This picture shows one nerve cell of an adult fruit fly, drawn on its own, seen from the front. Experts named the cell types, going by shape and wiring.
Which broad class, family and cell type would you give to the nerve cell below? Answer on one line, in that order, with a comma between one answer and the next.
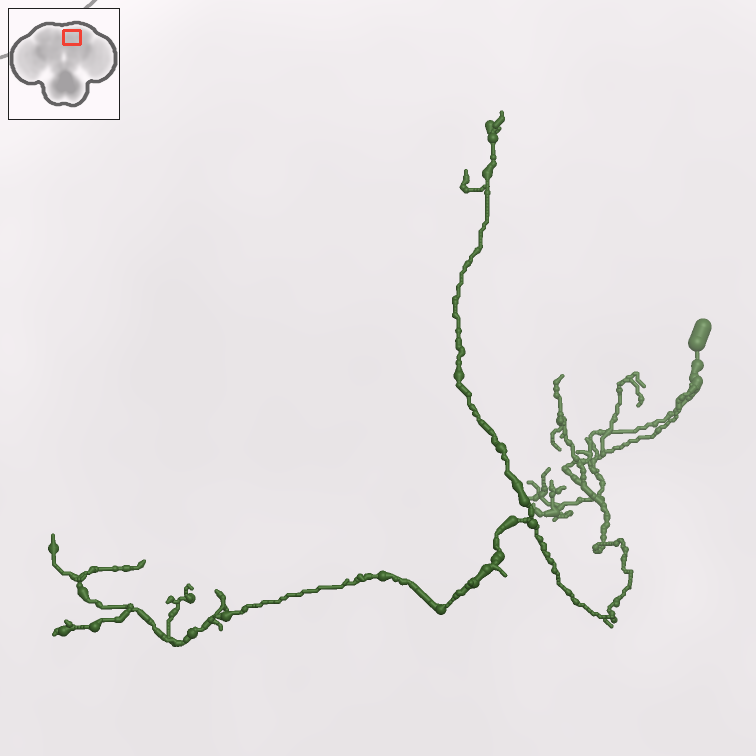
central-brain intrinsic neuron, class Kenyon Cell, KCa'b'-ap2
